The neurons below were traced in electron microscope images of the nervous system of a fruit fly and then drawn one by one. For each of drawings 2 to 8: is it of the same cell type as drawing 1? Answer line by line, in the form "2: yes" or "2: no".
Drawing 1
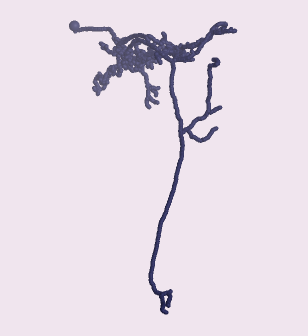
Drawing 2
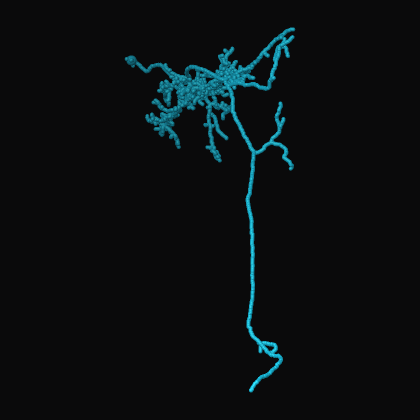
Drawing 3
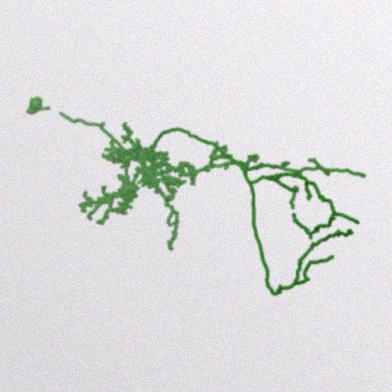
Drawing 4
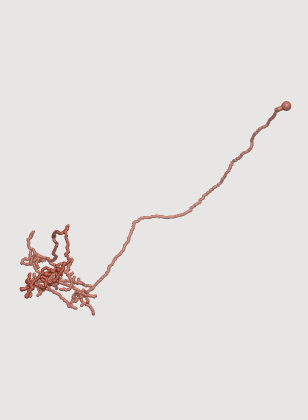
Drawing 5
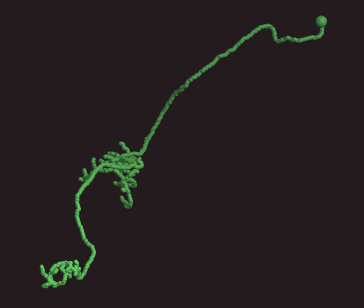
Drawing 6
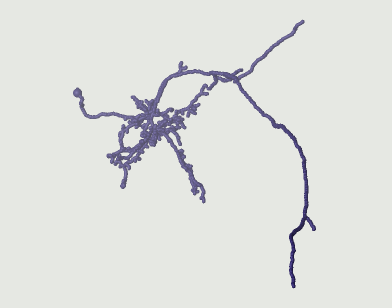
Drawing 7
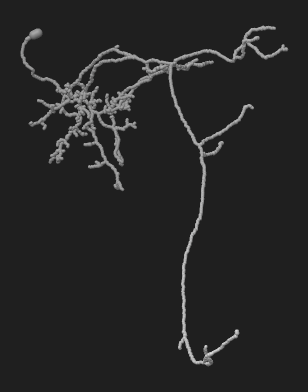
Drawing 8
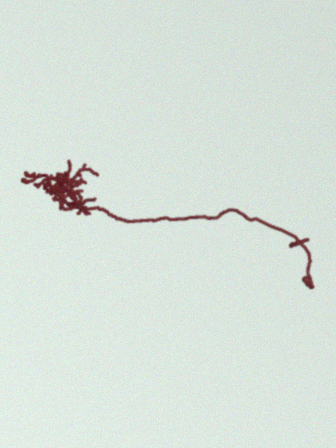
2: yes
3: yes
4: no
5: no
6: yes
7: yes
8: no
